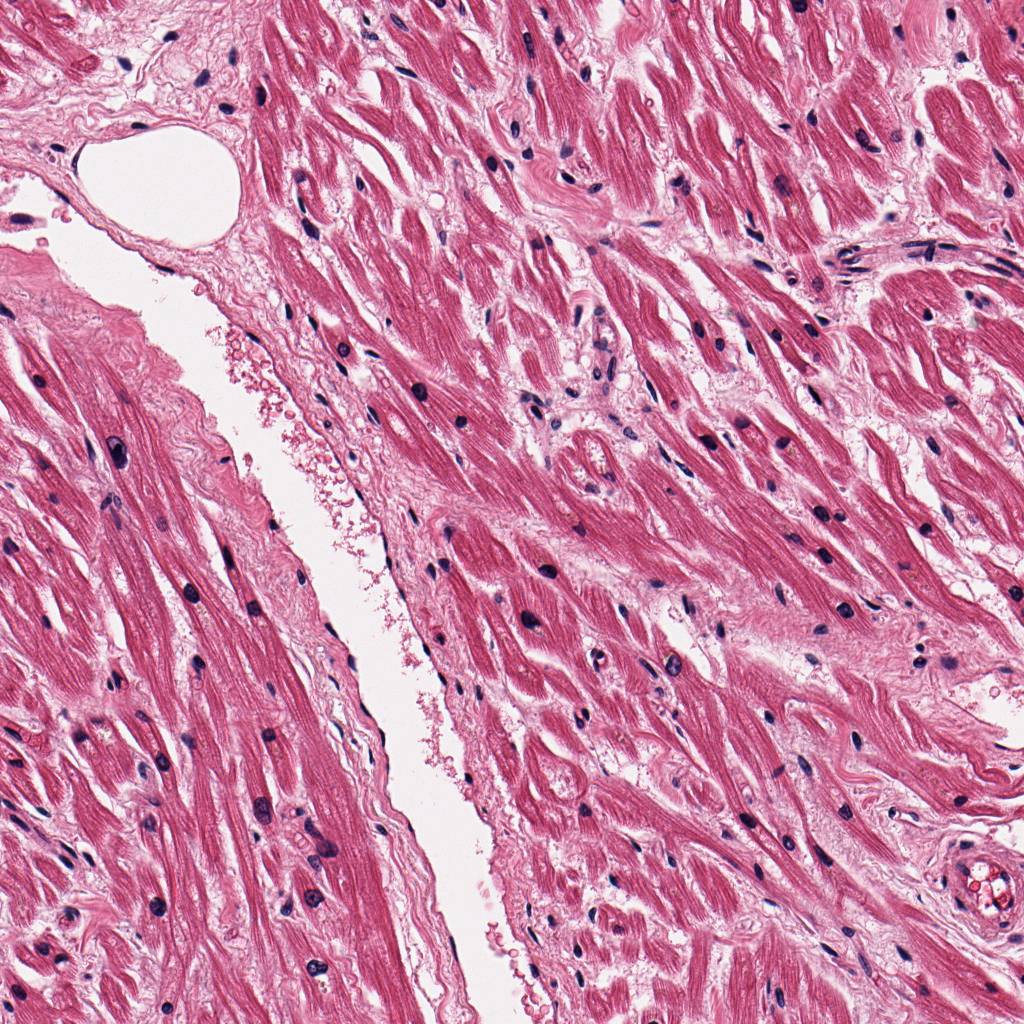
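Atrial appendage of the heart. The muscle fibres branch and join one another instead of lying as separate parallel strands, each with a single oval dark nucleus placed centrally. Between fibre groups, pale pink loose connective tissue holds scattered small dark nuclei. Near the upper left corner, pale connective tissue surrounds a round empty vessel-like space.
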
